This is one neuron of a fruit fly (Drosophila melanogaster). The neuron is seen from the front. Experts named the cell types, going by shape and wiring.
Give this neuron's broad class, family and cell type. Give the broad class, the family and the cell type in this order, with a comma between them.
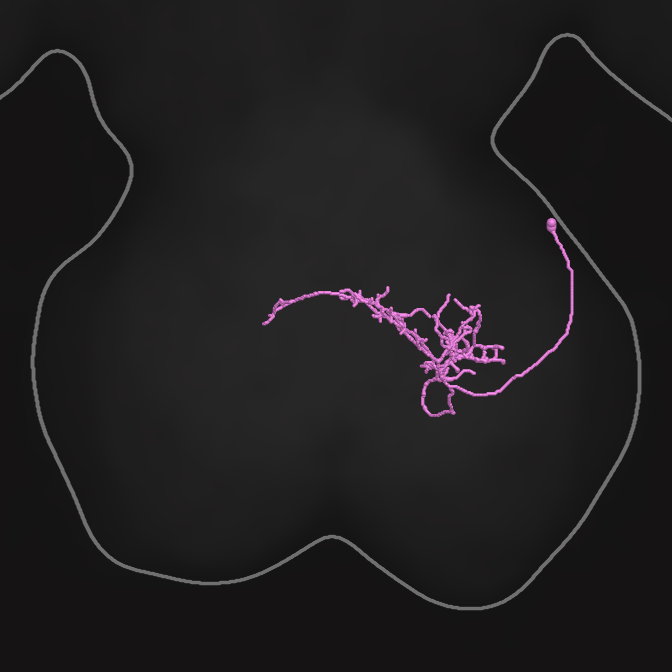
nerve-cord intrinsic neuron, hemilineage 09A, IN09A042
